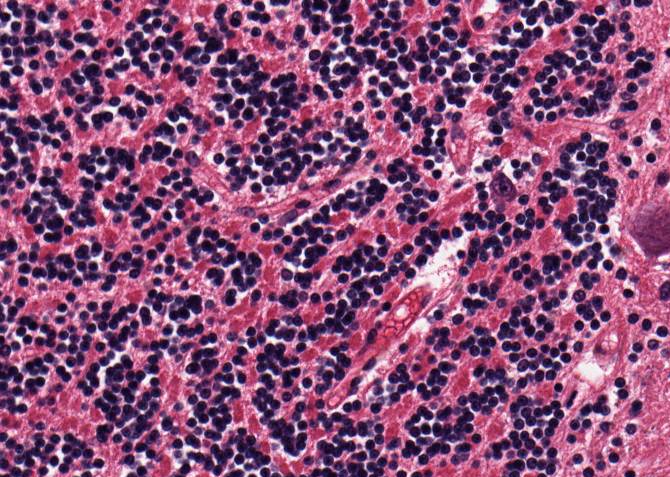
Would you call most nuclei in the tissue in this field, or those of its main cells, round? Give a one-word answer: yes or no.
Yes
